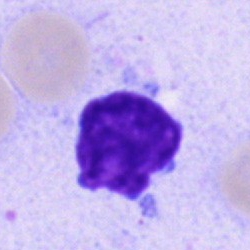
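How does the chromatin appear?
Dense and deep purple, with a few paler patches within it.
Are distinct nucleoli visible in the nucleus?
No distinct nucleoli can be seen.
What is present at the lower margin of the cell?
Small rounded blebs protrude from it.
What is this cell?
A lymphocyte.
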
